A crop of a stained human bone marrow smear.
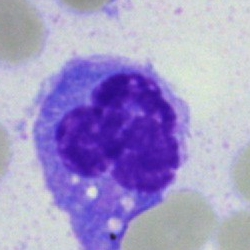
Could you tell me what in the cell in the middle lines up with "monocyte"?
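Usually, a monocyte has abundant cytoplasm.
In this one you'll see it is widest below and to the left of the nucleus, and that lower part holds several small round clear vacuoles. The outline is irregular, tapering into an extension at the bottom. As for the chromatin, it's dark purple and clumped, with small paler patches.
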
